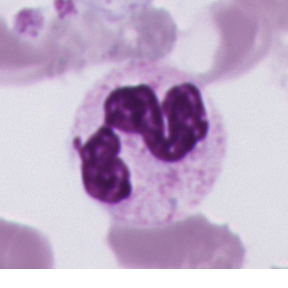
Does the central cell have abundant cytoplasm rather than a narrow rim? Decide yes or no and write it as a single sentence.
Yes, it is abundant cytoplasm that surrounds its nucleus.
